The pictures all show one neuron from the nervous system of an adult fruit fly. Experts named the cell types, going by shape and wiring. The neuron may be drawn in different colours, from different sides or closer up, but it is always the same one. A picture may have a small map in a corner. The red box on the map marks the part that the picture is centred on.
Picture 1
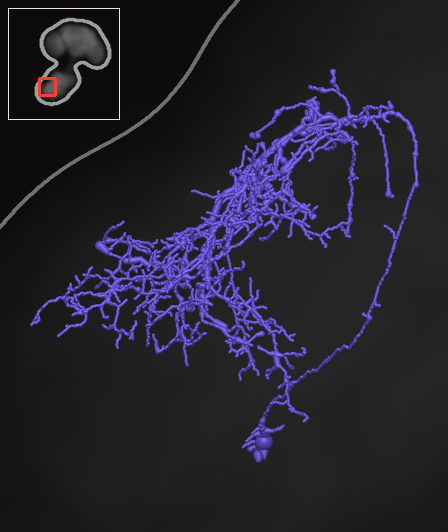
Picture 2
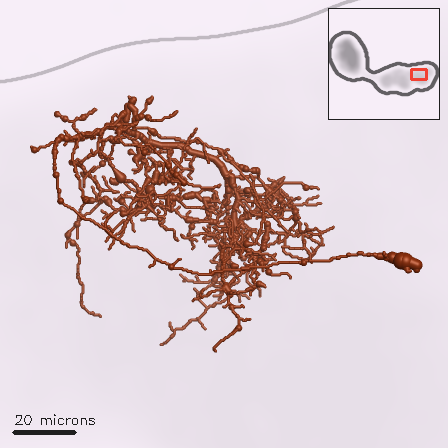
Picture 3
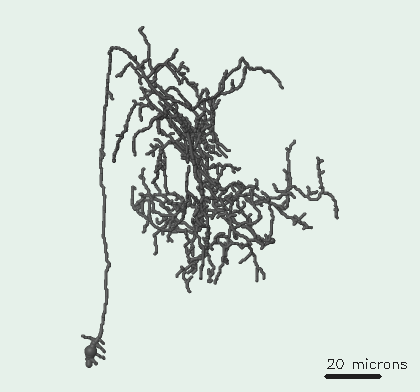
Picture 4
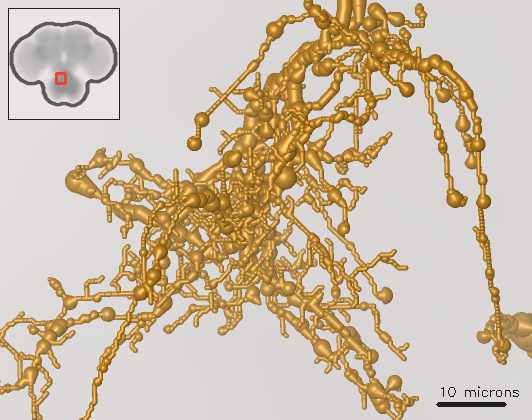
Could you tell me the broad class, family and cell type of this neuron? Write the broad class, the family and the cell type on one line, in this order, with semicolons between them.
nerve-cord intrinsic neuron; hemilineage 02A; IN02A030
